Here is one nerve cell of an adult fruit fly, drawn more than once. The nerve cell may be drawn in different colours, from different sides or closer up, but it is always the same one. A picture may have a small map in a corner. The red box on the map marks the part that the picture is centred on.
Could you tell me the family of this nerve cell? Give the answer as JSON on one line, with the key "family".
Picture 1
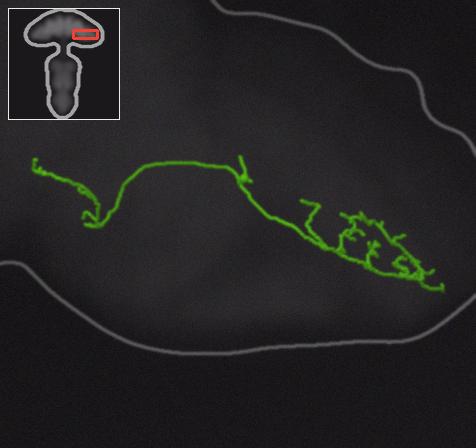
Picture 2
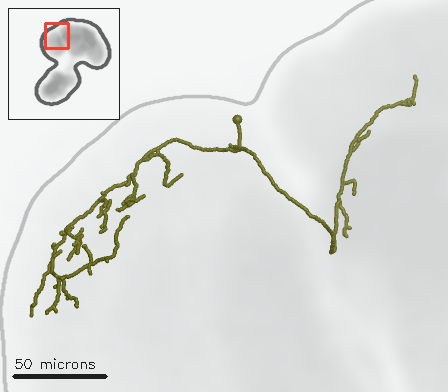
{"family": "MeVP"}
